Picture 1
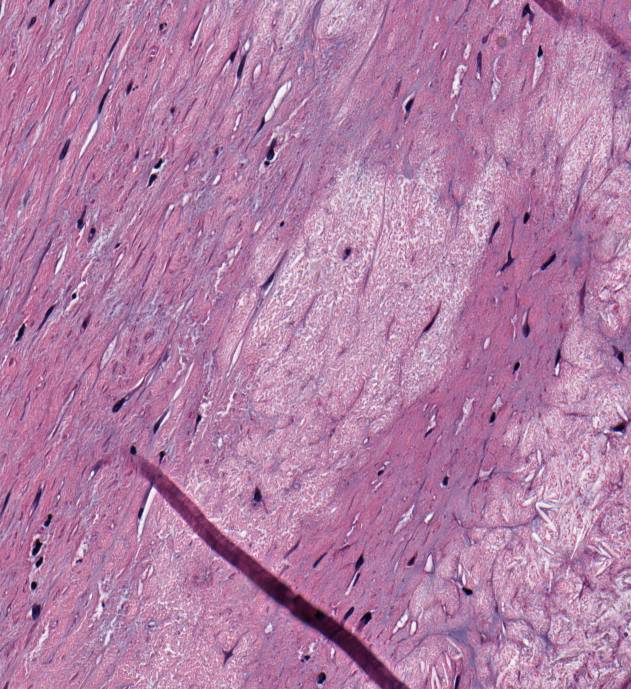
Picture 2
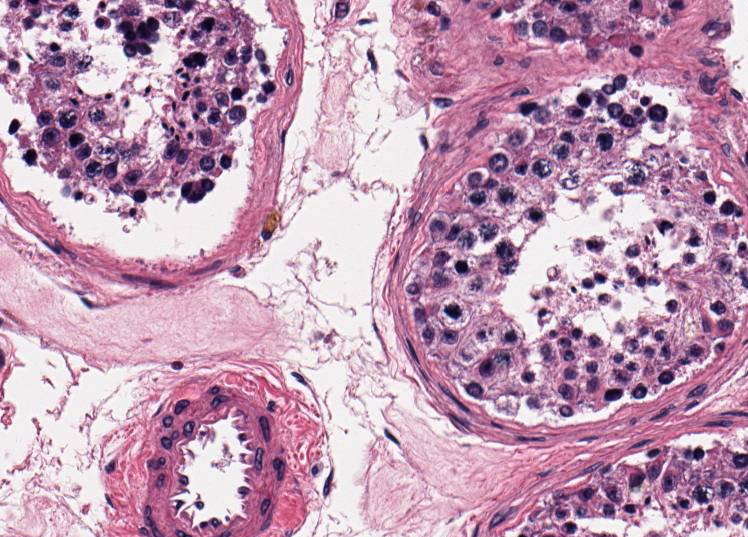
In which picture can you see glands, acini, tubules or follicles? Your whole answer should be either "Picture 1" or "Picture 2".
Picture 2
